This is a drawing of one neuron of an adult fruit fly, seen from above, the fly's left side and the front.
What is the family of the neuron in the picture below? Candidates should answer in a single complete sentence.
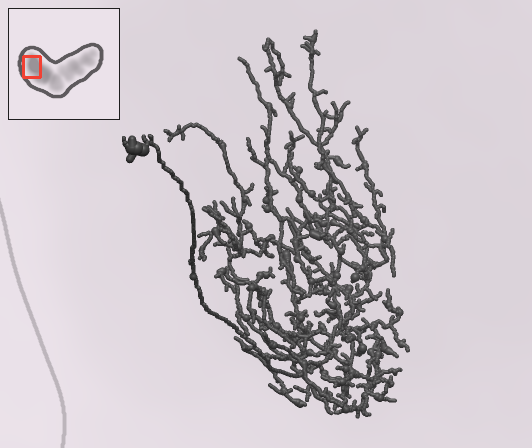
The family name for this neuron is Cm.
